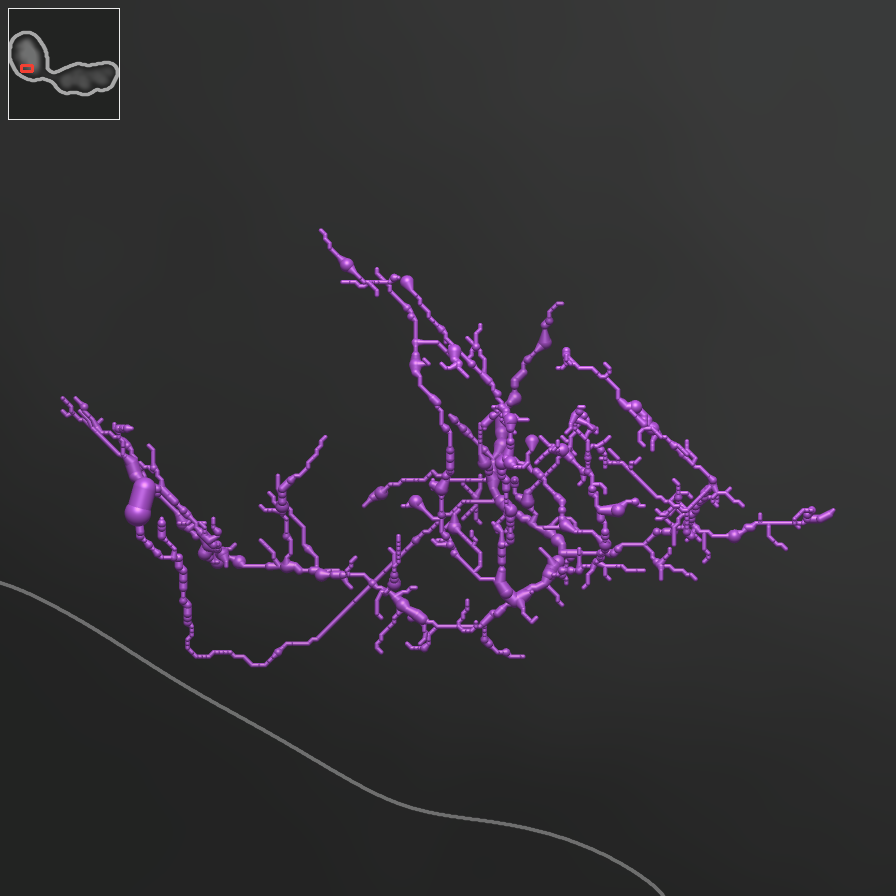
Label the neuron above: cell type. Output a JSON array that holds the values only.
["GNG222"]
